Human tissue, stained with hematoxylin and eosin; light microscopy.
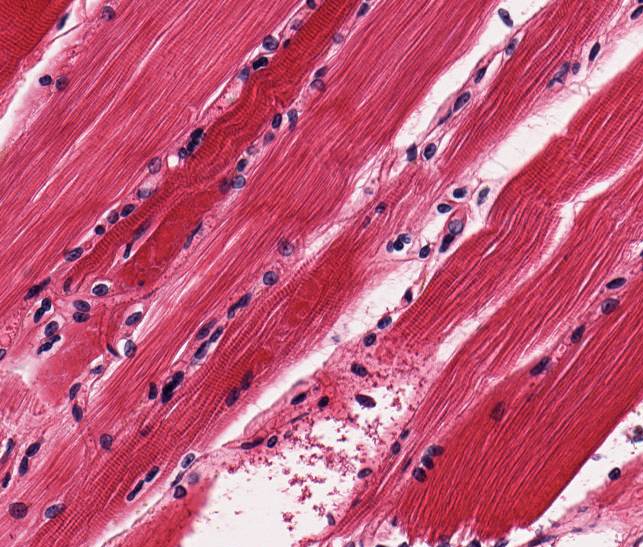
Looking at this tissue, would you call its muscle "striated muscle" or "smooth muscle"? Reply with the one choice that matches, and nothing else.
Striated muscle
